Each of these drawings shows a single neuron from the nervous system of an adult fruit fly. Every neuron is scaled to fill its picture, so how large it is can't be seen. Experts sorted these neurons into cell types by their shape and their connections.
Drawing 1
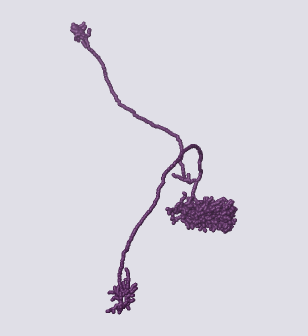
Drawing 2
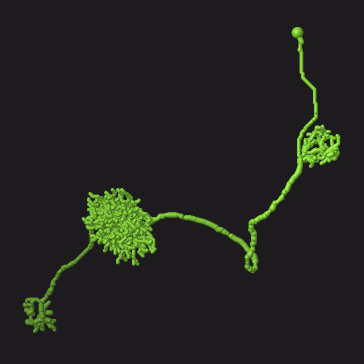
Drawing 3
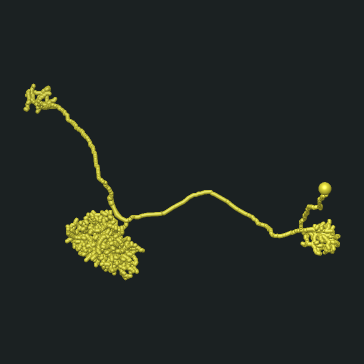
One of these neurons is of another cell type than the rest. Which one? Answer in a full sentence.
The neuron in drawing 1 is of another cell type than the rest.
